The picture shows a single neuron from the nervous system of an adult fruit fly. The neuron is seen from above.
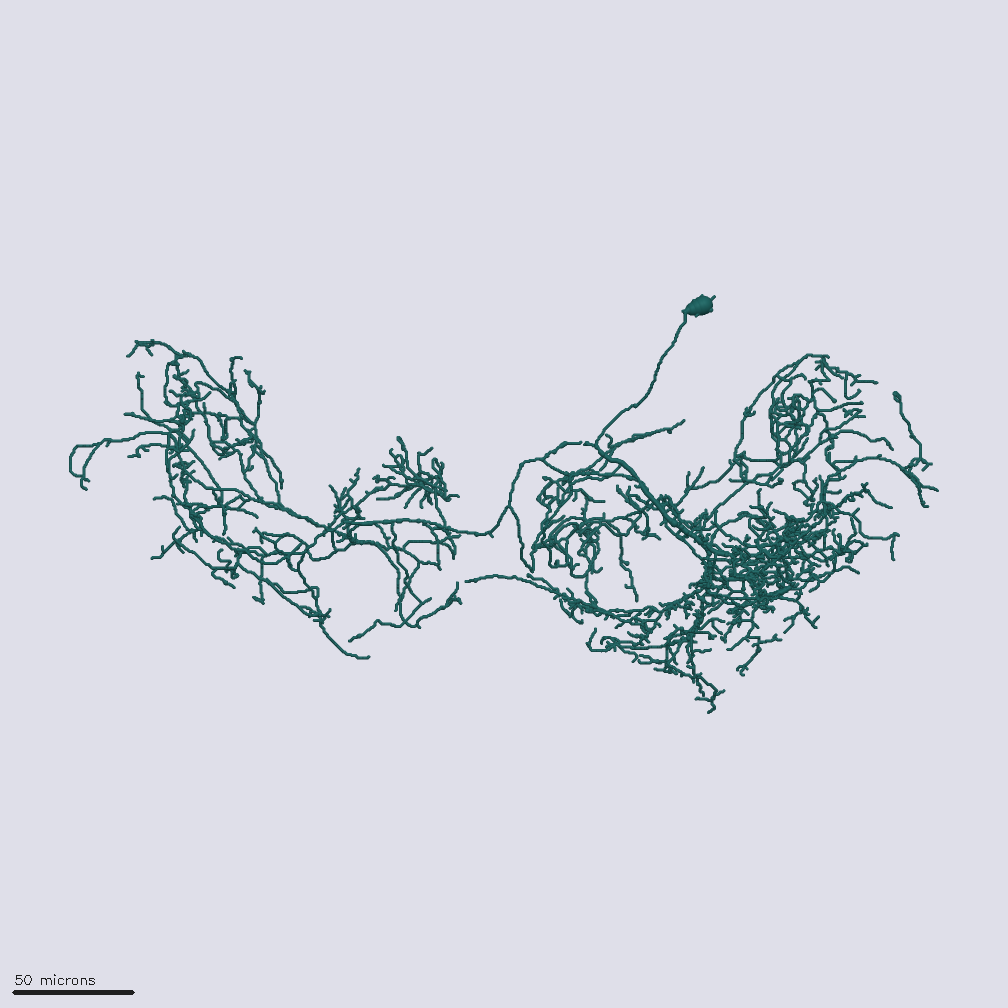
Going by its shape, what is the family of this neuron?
OA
